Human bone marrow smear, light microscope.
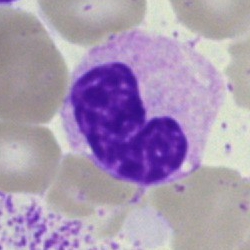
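Segmented neutrophil, the central cell in a stained bone marrow smear. First, the nucleus: it lies off-centre, towards the lower left of the cell, and shows no visible nucleoli. Next, the cytoplasm: fine, faint pinkish-purple granules are scattered through it. Last, the outline: roughly round and smooth, with no surface projections.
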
